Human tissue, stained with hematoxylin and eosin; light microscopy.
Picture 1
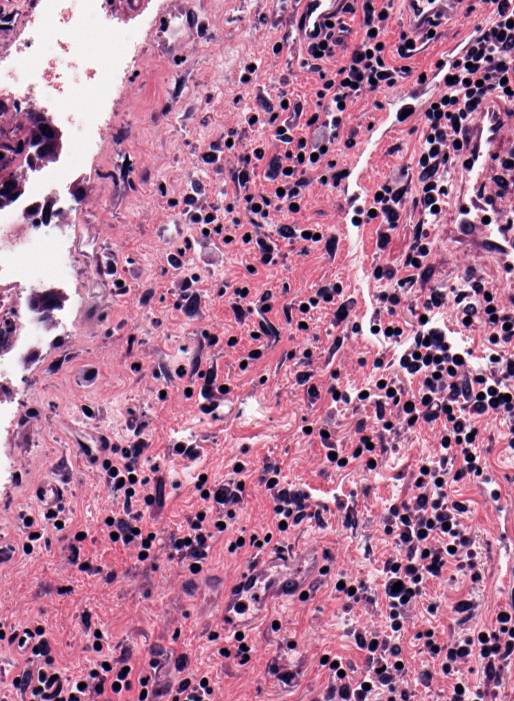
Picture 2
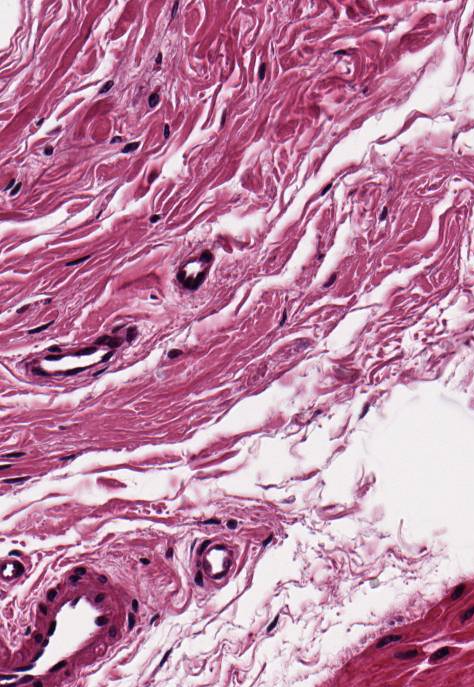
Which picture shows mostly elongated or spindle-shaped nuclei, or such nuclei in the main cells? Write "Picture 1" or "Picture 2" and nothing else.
Picture 2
